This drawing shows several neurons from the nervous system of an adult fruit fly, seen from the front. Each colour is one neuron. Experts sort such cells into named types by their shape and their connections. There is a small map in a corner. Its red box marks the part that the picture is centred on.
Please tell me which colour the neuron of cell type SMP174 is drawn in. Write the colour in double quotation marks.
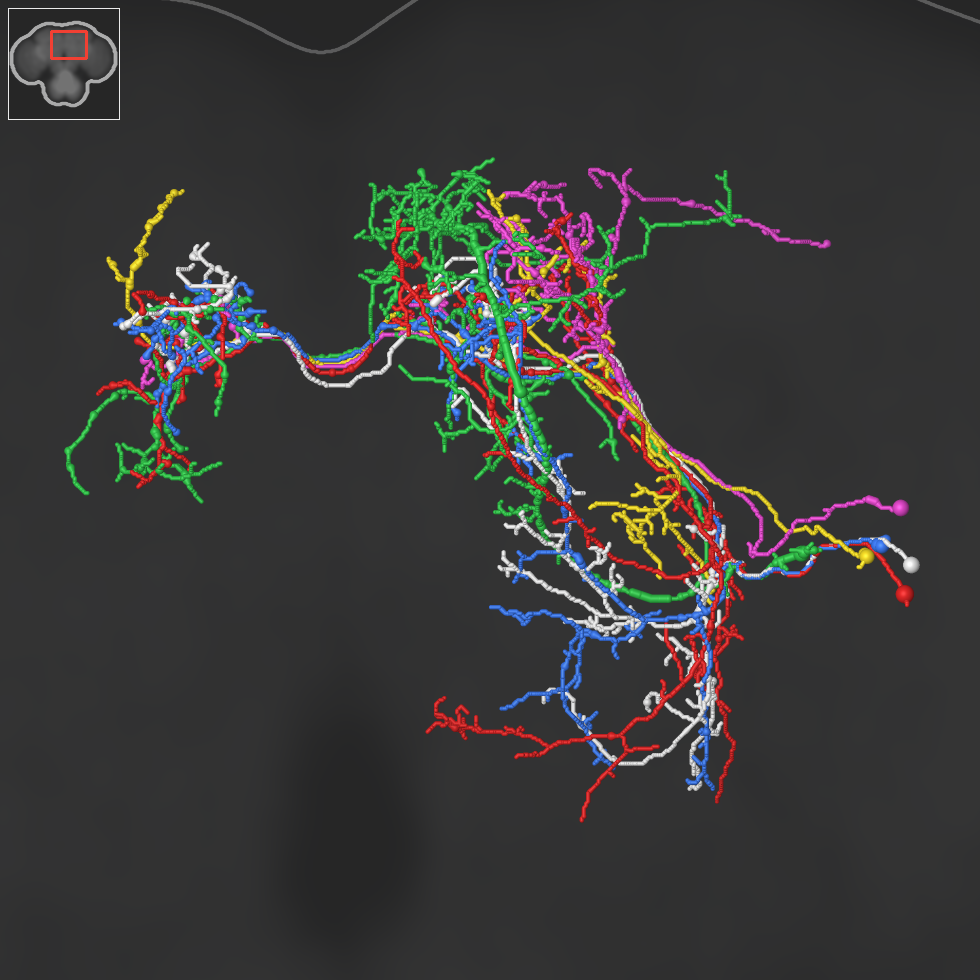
"yellow"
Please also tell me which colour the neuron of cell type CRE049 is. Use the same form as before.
"green"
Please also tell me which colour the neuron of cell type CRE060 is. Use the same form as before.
"blue"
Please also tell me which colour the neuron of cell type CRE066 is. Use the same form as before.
"red"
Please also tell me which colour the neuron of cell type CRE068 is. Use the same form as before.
"white"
